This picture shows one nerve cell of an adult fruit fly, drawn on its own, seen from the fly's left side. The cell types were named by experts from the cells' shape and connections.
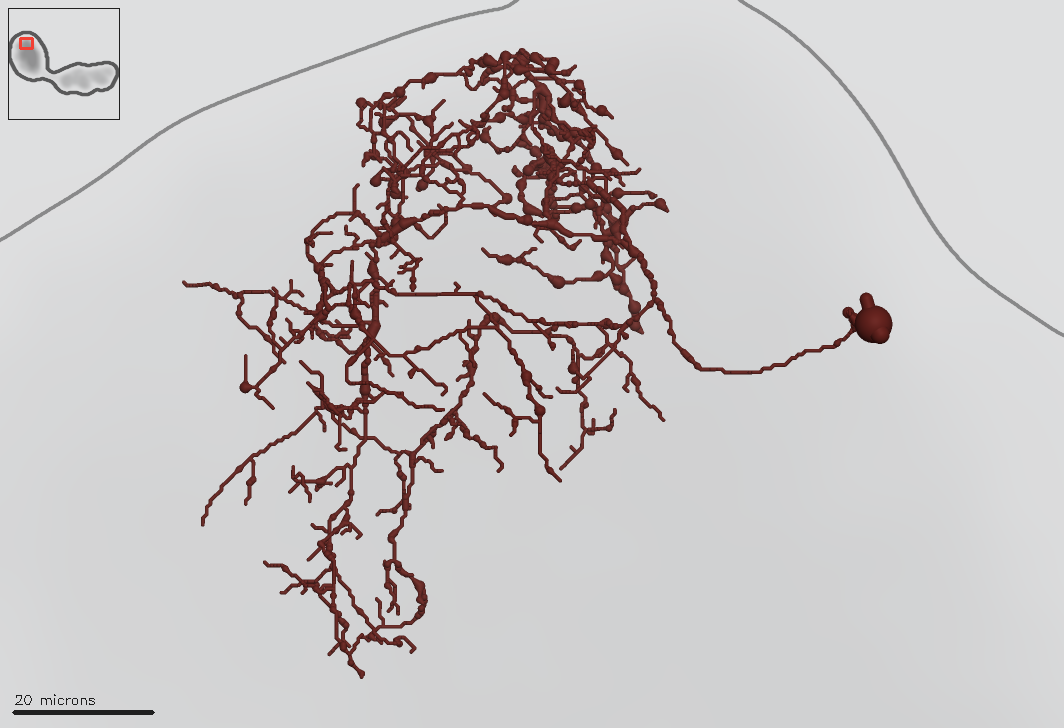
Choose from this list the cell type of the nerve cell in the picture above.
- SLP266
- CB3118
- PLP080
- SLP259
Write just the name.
SLP259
